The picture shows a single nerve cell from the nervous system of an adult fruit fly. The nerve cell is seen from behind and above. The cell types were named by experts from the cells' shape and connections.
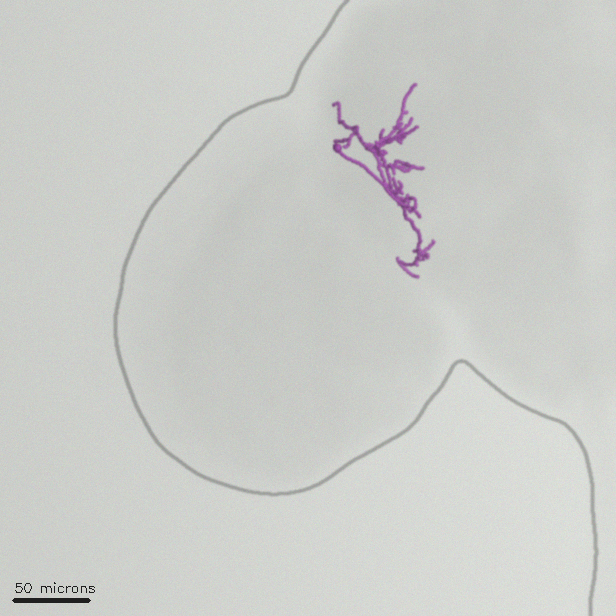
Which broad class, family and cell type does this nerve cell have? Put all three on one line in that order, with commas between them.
central-brain intrinsic neuron, hemilineage VPNp&v1_posterior, AVLP487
